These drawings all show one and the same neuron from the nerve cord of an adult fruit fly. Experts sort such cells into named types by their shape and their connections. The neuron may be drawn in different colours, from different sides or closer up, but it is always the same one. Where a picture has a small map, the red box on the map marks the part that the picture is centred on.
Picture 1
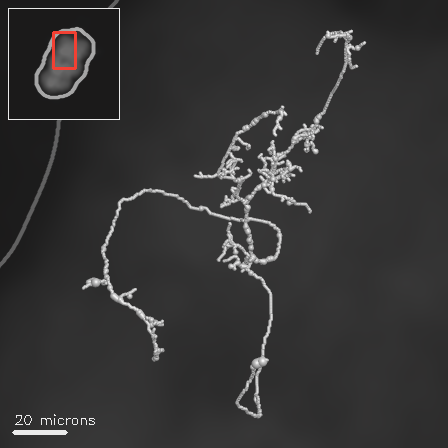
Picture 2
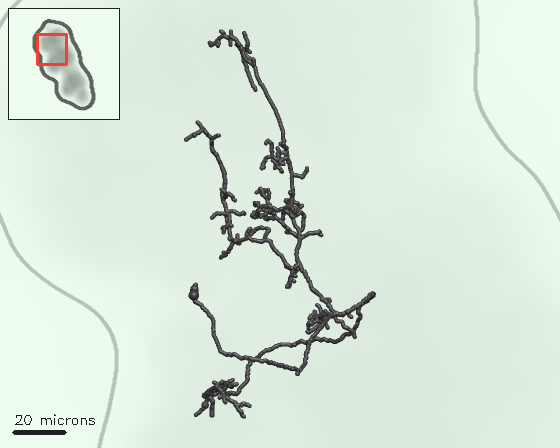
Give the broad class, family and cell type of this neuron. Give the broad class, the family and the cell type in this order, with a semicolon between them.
nerve-cord intrinsic neuron; hemilineage 02A; IN02A041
